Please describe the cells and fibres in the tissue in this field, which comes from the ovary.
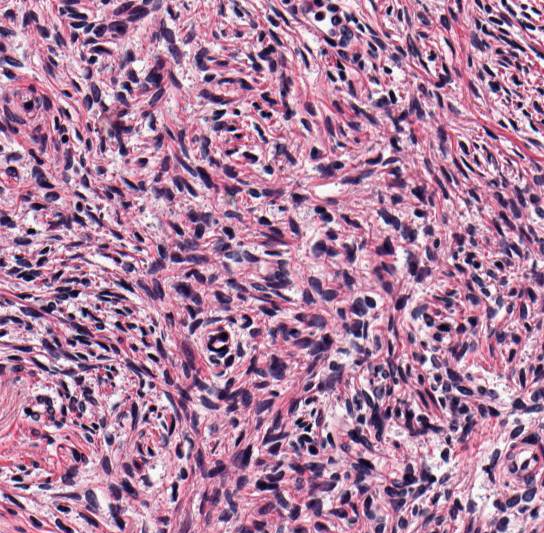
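See how spindle cells fill the whole field, in short fascicles that cross one another in varying directions. Most nuclei are elongated to ovoid and darkly stained. Cell borders are indistinct, and the scant cytoplasm is pale pink. Notice, too, that there is no epithelium or gland anywhere.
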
